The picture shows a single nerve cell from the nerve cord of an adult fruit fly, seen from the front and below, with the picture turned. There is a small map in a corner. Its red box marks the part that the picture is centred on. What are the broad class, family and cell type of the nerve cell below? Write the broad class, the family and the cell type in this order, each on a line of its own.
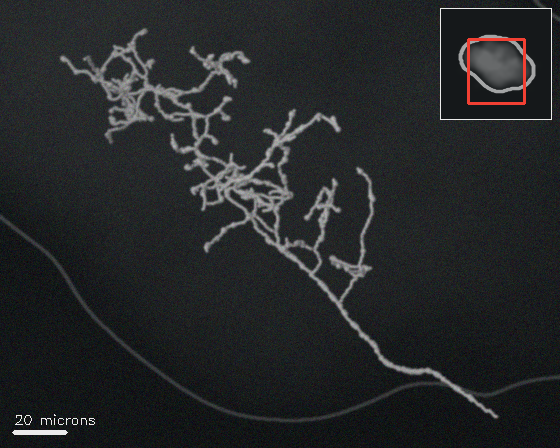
descending neuron
hemilineage PSp2
DNp38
